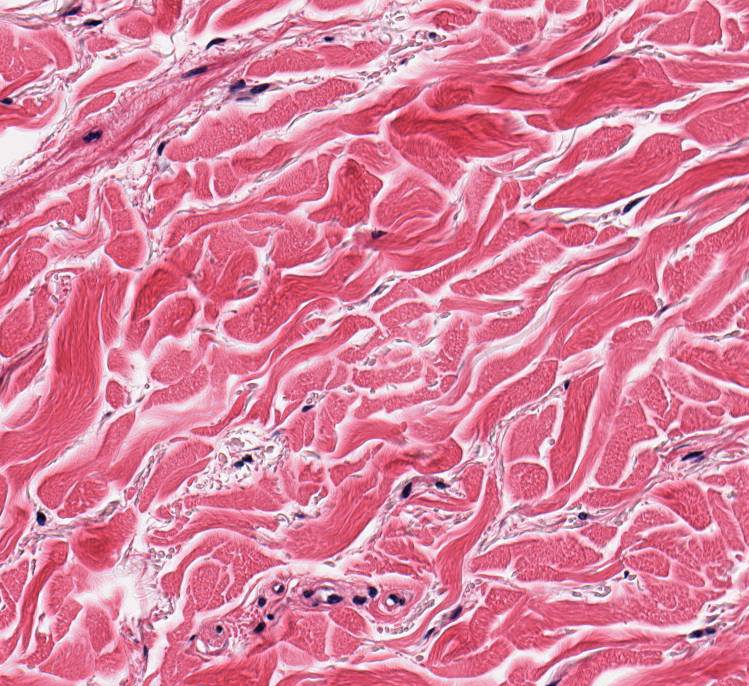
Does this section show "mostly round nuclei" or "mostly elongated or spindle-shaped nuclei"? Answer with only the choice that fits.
Mostly elongated or spindle-shaped nuclei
